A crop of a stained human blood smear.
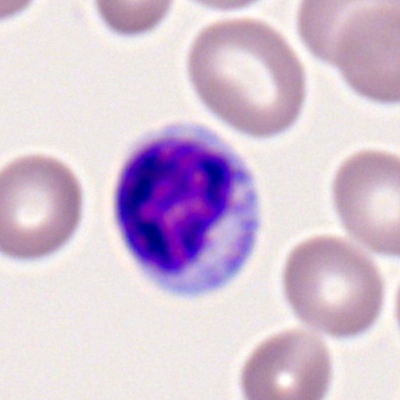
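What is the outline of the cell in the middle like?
Round and smooth.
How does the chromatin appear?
Dark purple and coarsely clumped, with paler patches between the clumps.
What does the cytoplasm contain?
A few scattered fine pinkish granules, and no vacuoles.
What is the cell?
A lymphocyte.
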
